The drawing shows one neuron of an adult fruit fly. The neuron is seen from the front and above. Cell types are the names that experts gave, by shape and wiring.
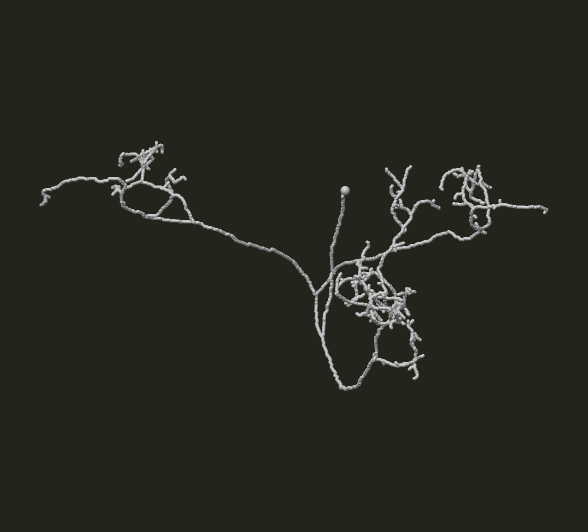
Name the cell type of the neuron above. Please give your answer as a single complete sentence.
Regarding its cell type, the neuron is CB1902.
